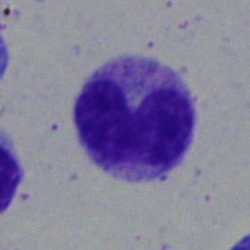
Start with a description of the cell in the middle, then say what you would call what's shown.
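Look first at the round outline of the cell. The nucleus has a notch in its upper edge, giving it a kidney or heart shape, and its chromatin stains deep purple with a mottled texture. The cytoplasm is pale lilac. This is a band neutrophil.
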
